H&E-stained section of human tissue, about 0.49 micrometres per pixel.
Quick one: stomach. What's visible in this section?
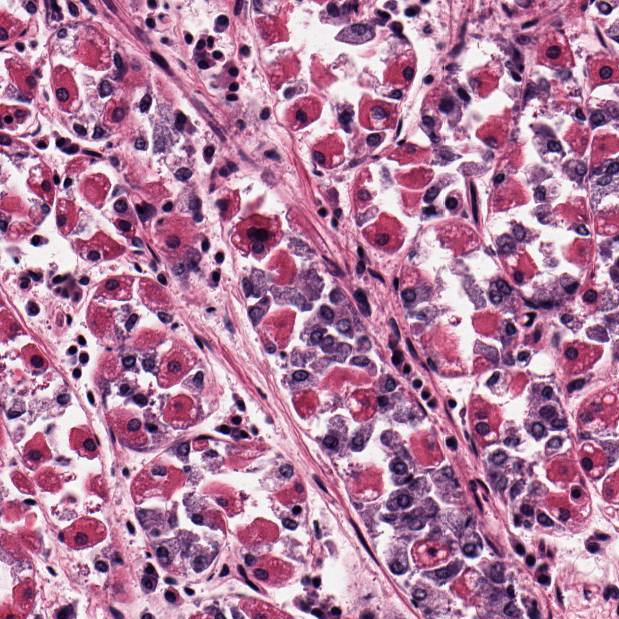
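The cells are arranged in rounded nests and cords, separated by thin fibrous septa. Many cells throughout the field have abundant, bright red eosinophilic cytoplasm. Within the same nests, these are intermingled with other cells whose cytoplasm is purple-grey and granular. Most cells contain a single round nucleus.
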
